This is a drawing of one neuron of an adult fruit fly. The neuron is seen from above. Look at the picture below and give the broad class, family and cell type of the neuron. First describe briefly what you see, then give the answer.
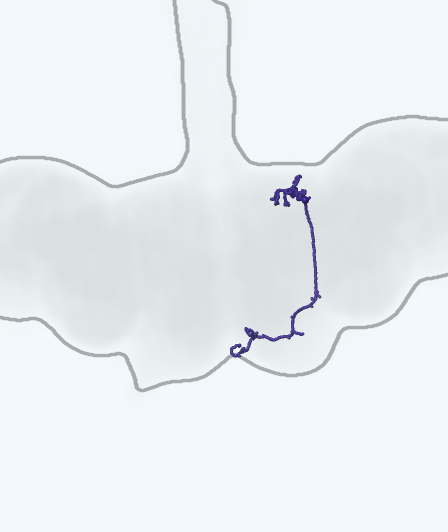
It lies in the brain. As drawn here it is taller than it is wide. This is a central-brain intrinsic neuron. The name of its family is class Kenyon Cell. Its cell type is KCg-m.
